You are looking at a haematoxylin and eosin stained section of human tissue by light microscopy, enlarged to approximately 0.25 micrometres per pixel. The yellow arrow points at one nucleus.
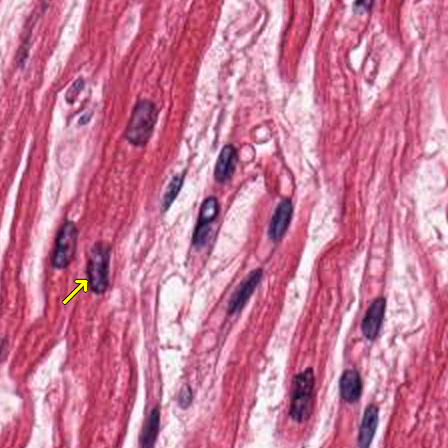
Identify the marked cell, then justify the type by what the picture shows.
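This is a cardiomyocyte. The nucleus is oval, with its long axis running along the length of the fibre. The nucleus lies in the middle of the fibre's width, with pink cytoplasm on either side of it. The nucleus is dark purple and looks mottled, with clumps of darker chromatin rather than an even stain. The cytoplasm is deep pink and shows faint streaks running lengthwise along the fibre. The cell forms part of a long fibre that runs parallel to its neighbouring pink fibres.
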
